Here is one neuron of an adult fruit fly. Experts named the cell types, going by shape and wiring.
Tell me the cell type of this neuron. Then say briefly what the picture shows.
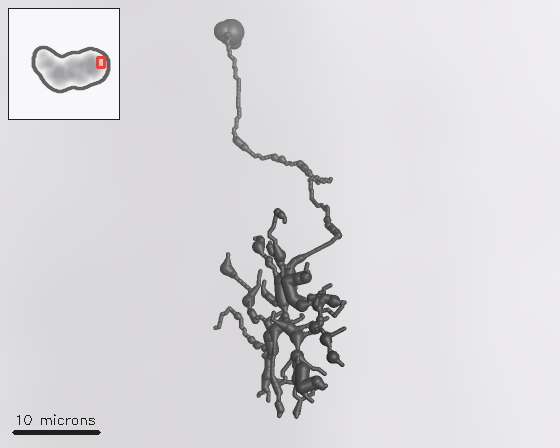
The cell type is Dm15. It is an optic-lobe intrinsic neuron. The cell body can be seen at the top of the picture. By the scale bar it is about 45 microns tall in this view.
